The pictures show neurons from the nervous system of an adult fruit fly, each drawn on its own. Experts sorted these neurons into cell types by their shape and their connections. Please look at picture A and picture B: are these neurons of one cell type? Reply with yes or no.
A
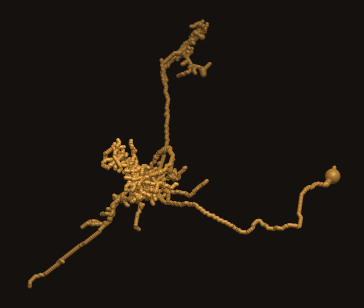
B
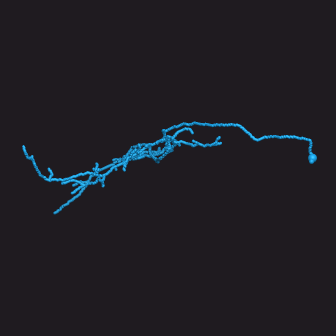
no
